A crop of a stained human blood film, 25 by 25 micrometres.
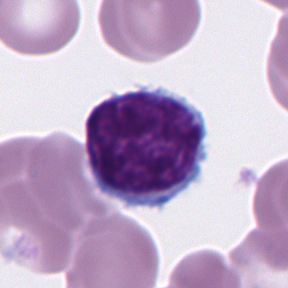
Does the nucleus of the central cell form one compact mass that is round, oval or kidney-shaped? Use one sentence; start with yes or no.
Yes, what the cell has is a single compact round, oval or kidney-shaped nucleus.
